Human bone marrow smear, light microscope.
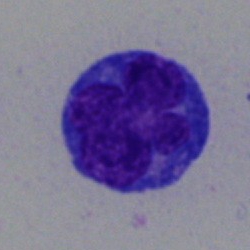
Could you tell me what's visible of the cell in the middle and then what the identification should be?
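This cell stands alone, touching no other cell. Its outline is round, and the nucleus fills most of it, leaving a narrow rim of cytoplasm stained deep blue. The cell is a blast.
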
